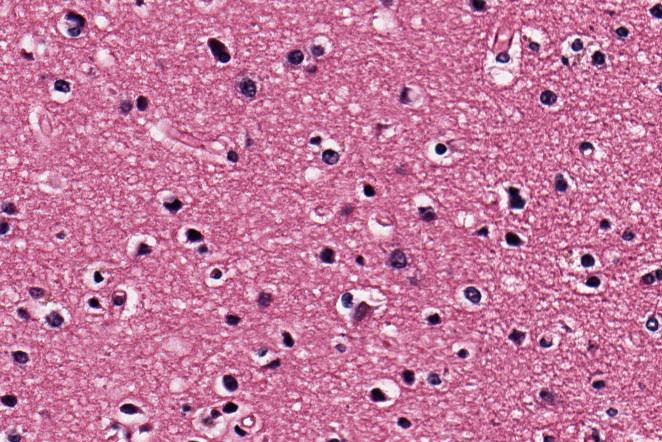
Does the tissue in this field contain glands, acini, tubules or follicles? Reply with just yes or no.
No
